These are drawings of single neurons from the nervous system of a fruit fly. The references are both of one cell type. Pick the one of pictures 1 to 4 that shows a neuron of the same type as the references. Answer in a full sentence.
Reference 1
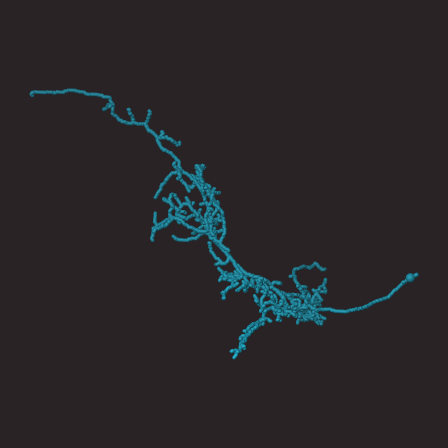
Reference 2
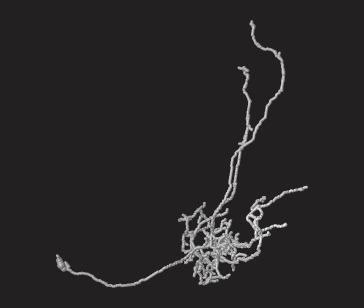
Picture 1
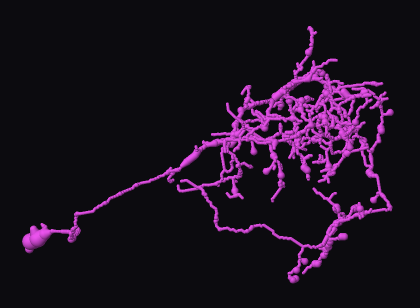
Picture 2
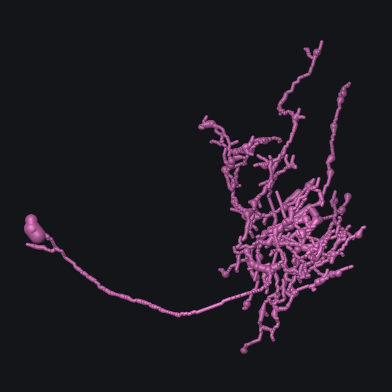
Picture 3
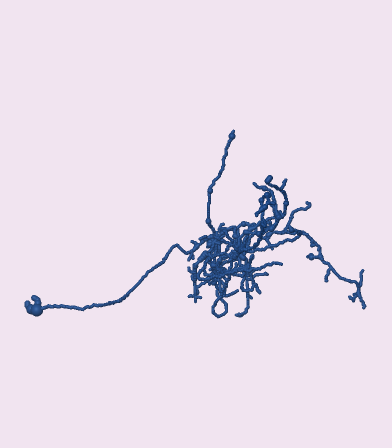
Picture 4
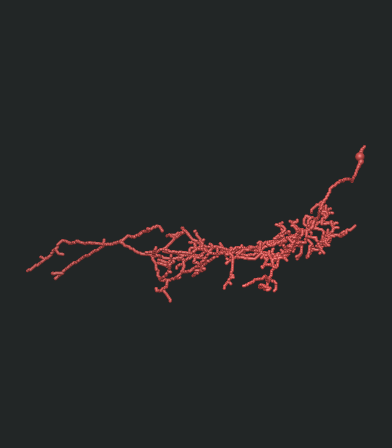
The neuron in picture 4 is of the same cell type.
